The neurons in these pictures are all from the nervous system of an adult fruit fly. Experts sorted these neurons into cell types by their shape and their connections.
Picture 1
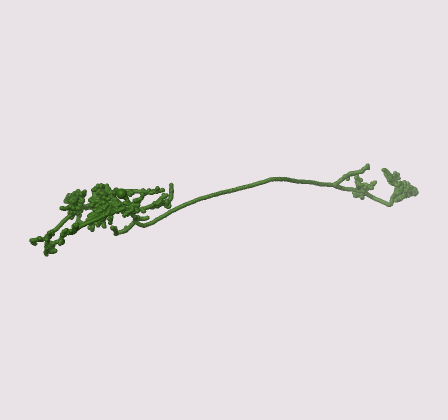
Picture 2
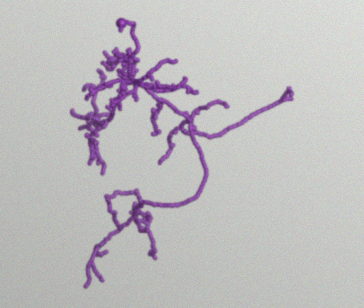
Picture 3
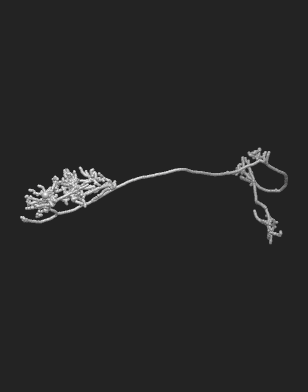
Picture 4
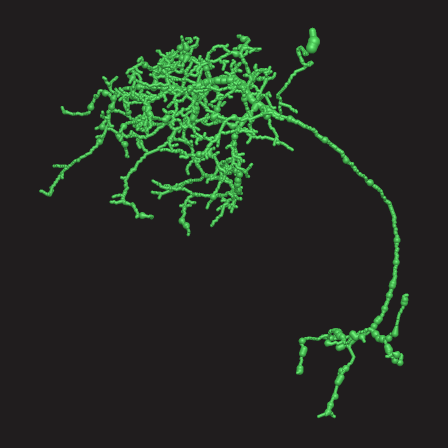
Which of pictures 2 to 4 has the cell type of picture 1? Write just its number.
3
